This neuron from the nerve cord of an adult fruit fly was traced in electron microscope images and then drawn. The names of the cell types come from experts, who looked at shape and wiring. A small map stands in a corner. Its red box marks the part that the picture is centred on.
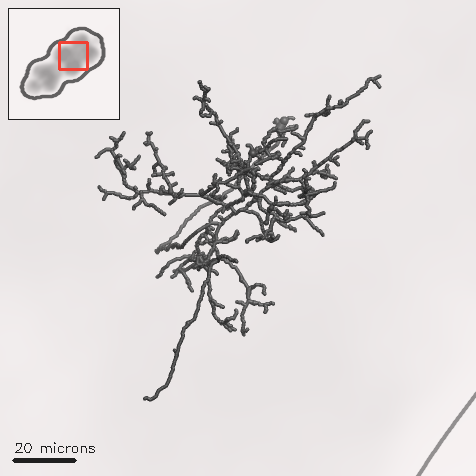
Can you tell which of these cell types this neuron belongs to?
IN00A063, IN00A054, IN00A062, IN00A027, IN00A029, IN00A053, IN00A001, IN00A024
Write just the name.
IN00A062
